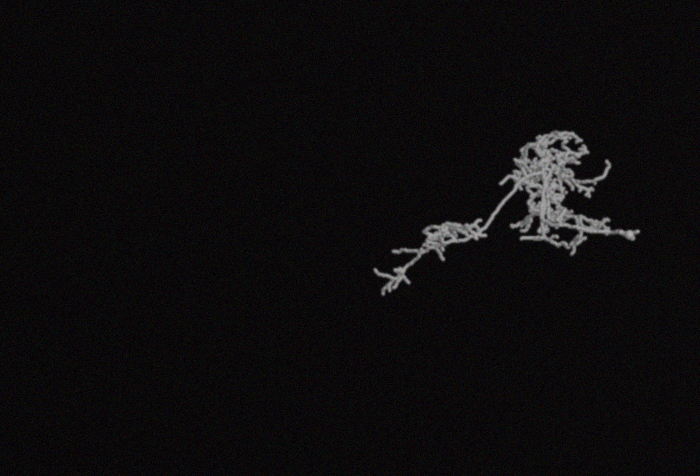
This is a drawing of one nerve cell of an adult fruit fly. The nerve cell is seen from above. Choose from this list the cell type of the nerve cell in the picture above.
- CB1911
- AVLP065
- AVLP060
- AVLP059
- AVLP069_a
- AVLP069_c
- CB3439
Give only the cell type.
AVLP059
